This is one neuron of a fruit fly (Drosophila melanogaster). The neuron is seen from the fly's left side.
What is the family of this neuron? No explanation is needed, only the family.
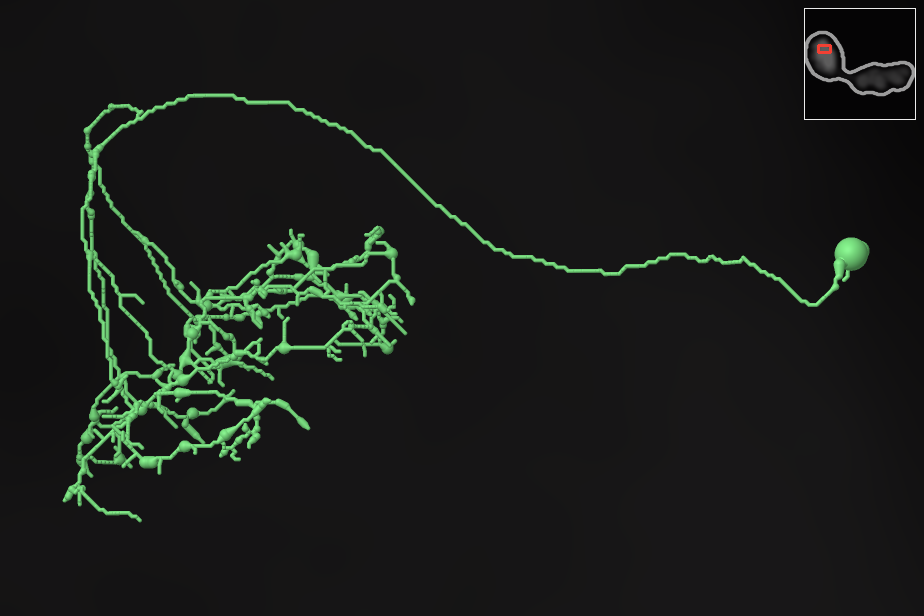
hemilineage DM6_dorso_medial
